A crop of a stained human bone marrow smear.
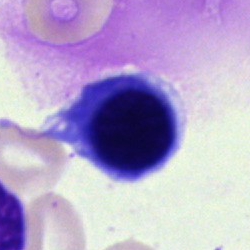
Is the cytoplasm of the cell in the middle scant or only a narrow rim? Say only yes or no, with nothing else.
Yes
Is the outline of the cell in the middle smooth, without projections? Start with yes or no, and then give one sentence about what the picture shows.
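No. The cell is round apart from a tapering cytoplasmic tail on its left side.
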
